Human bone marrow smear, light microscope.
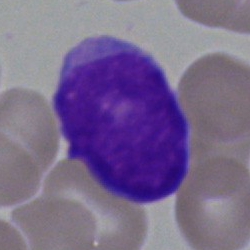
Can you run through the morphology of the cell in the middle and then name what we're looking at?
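The outline's oval, the edge mostly smooth. Nearly the whole cell is nucleus, with very little cytoplasm: just a thin pale blue cap at the upper left, and no granules in it. It's a blast.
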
